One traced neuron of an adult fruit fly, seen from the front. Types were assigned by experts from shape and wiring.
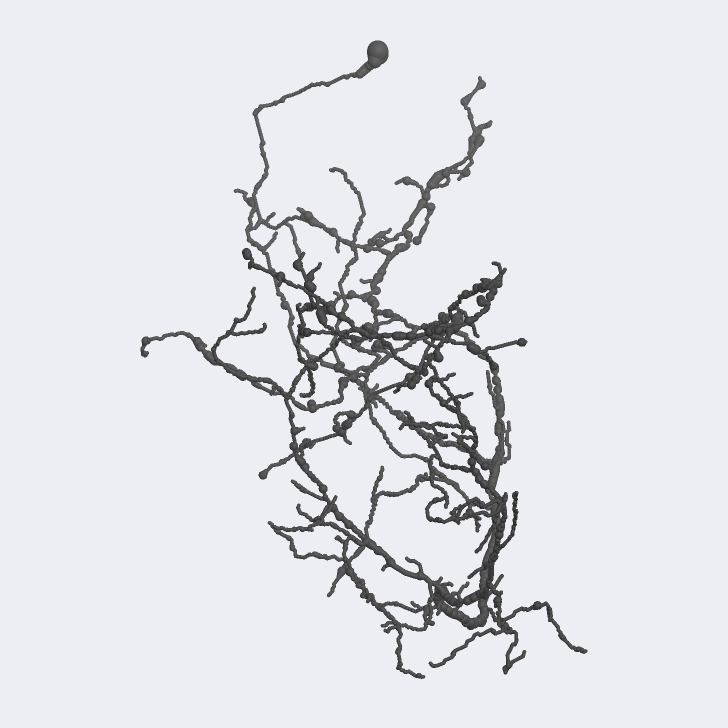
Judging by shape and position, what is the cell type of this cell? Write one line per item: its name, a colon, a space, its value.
cell type: IN17A037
